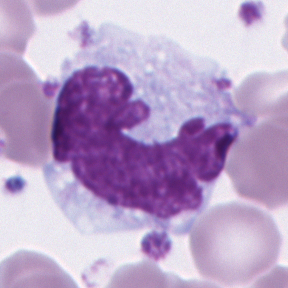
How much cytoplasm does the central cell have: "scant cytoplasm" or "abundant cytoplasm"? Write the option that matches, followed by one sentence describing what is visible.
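Abundant cytoplasm. The cytoplasm is abundant and pale grey-blue.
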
